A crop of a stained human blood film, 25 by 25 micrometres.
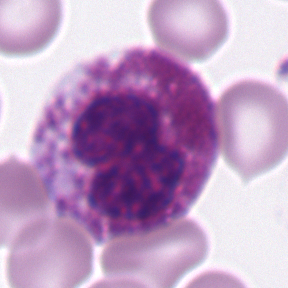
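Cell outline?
Roughly round and smooth; red cells lie against its lower edge.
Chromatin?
Dense, dark purple, coarsely clumped.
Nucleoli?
None visible.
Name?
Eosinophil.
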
